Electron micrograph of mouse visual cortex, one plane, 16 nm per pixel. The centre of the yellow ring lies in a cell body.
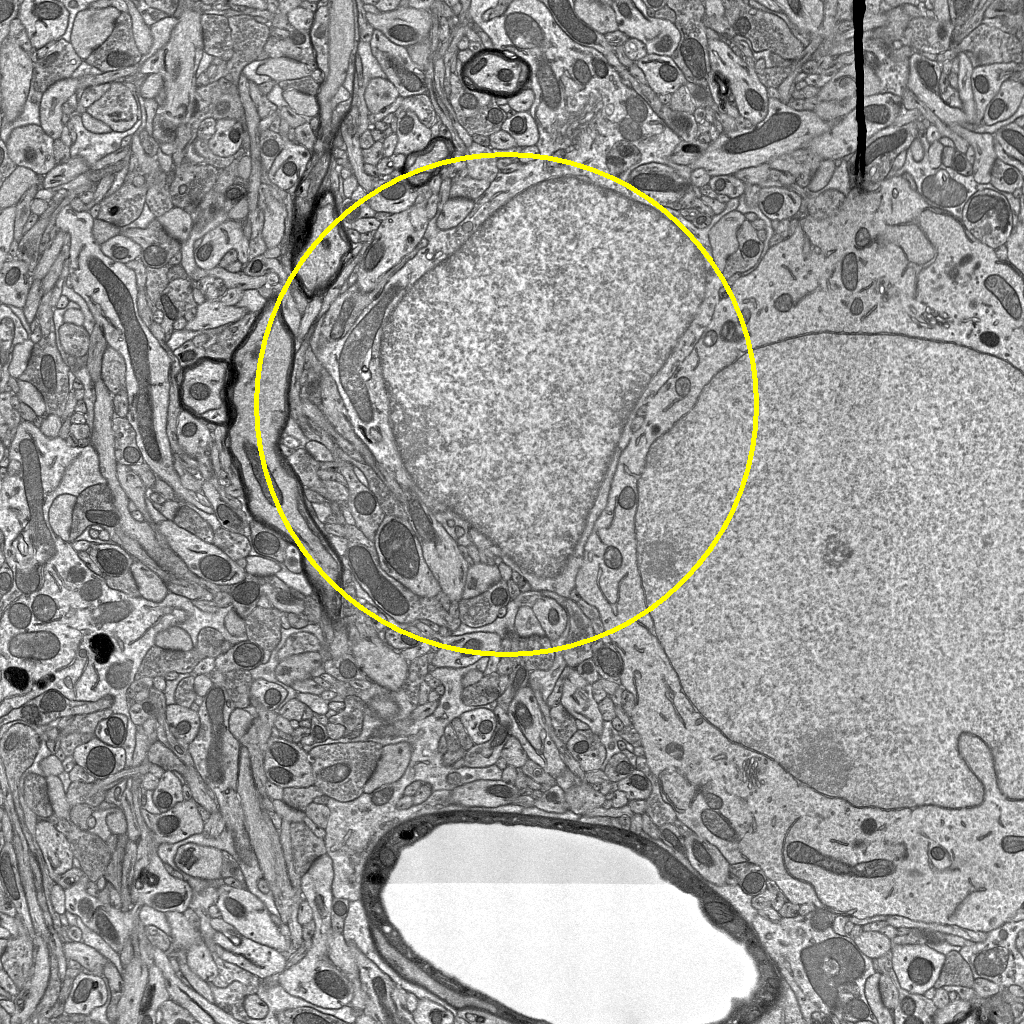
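Astrocyte in mouse visual cortex, the cell marked by the ring. First, the nucleus is roughly triangular, broad at the top and tapering to a point at the bottom. Second, its envelope runs smoothly, without deep infoldings. Third, no distinct nucleolus is visible. Last, an elongated mitochondrion lies in the cytoplasm along the upper left side of the nucleus.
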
